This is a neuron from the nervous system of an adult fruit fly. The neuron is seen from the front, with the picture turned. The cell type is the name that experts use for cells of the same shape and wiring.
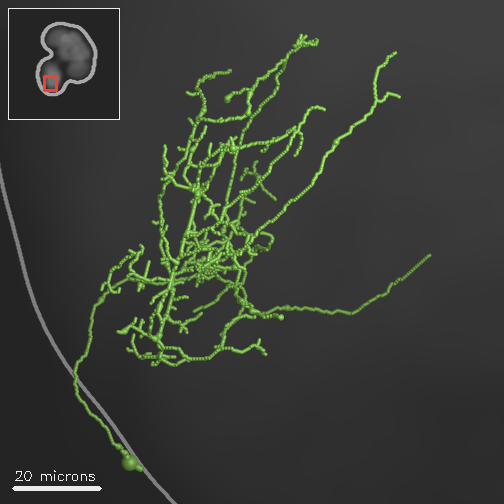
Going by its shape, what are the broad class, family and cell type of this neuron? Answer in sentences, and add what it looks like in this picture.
Its broad class is nerve-cord intrinsic neuron. The family is hemilineage 20A.22A. The cell type is IN20A.22A074. By the scale bar it is about 100 microns tall in this view. Dozens of branch ends can be seen.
